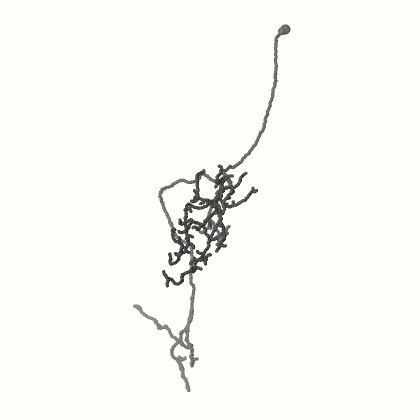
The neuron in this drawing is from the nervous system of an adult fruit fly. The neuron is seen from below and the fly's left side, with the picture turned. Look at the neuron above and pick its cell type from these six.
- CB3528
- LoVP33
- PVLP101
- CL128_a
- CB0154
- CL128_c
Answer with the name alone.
LoVP33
